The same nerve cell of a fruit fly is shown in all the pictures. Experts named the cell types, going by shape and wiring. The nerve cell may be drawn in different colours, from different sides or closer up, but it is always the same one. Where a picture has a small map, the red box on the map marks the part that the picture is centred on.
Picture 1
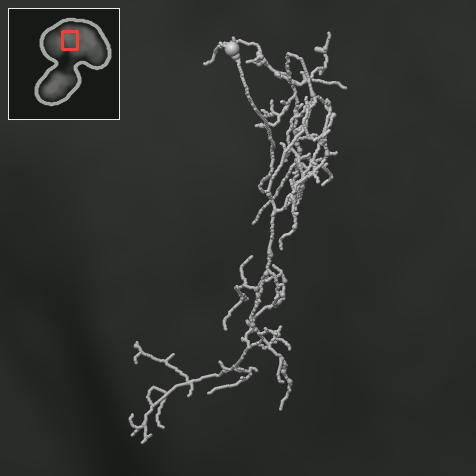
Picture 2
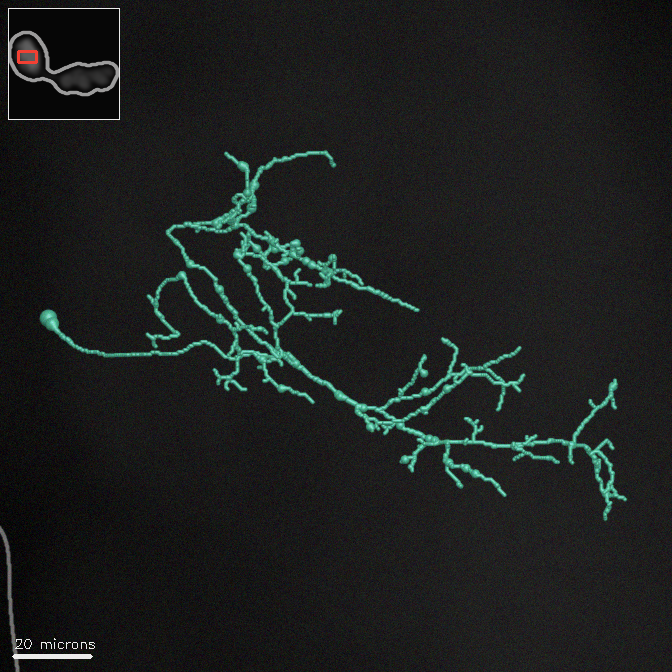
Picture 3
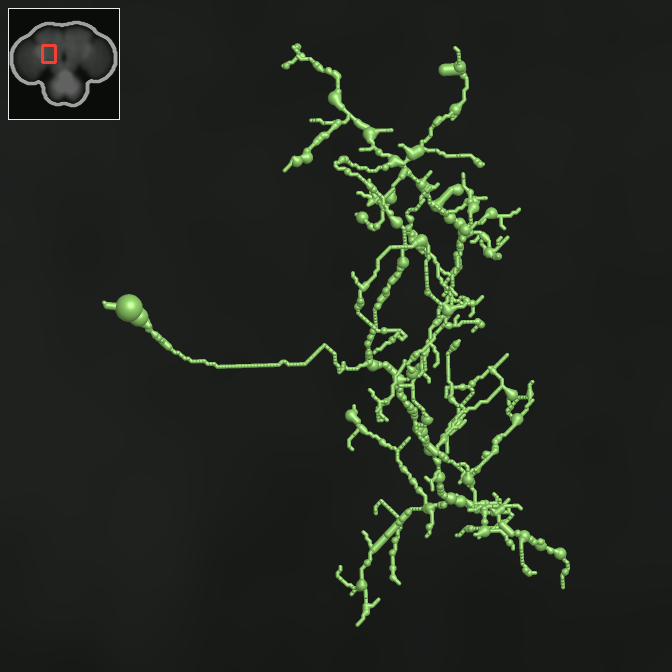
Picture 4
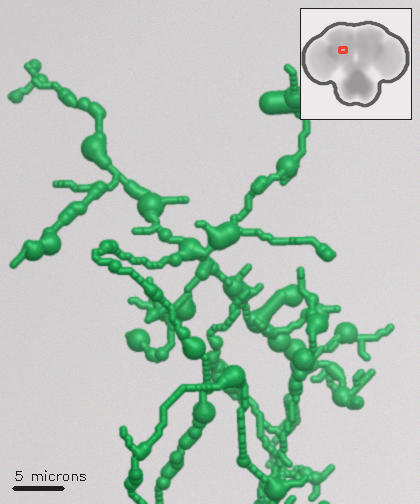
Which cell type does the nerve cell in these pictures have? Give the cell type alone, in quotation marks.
"LAL059"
